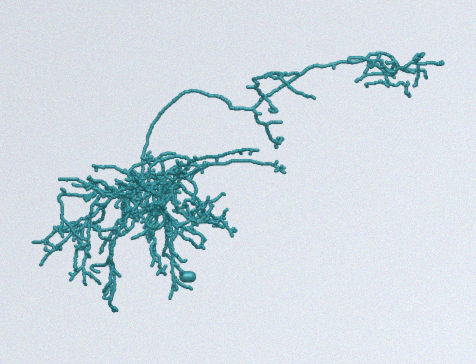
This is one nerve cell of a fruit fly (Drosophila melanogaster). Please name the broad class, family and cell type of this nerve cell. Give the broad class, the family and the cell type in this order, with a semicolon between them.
nerve-cord intrinsic neuron; hemilineage 12A; IN12A015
